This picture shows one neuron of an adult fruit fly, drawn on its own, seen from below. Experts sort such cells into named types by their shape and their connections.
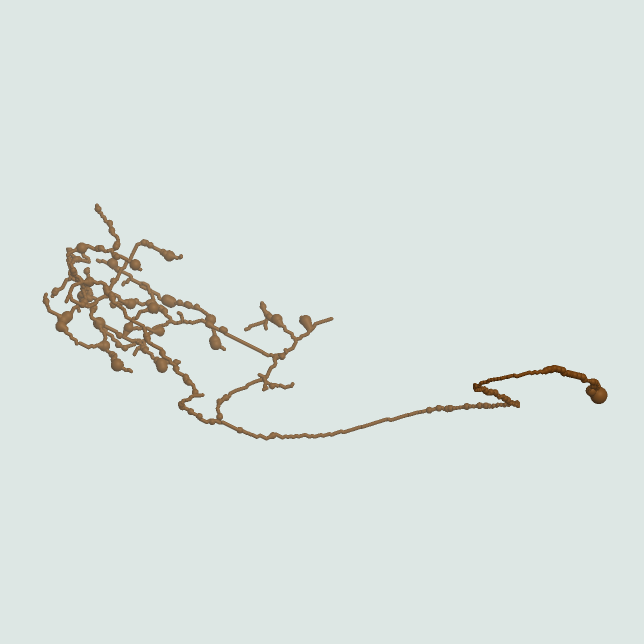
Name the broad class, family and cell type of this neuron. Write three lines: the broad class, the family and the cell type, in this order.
central-brain intrinsic neuron
hemilineage SLPav2
CB4138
